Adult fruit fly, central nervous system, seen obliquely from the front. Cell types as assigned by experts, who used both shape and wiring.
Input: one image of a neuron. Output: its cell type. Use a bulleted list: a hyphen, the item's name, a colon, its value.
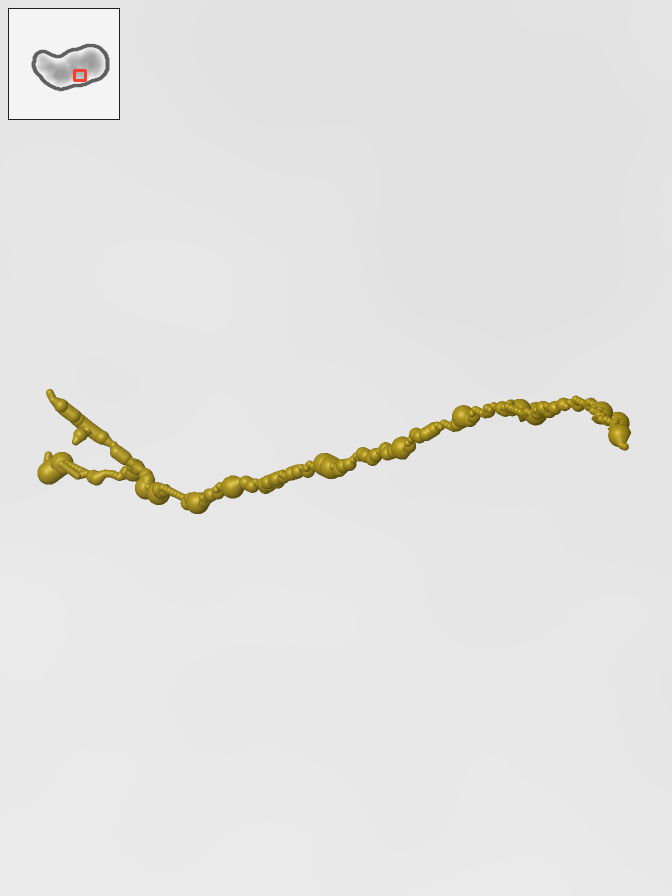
- cell type: JO-CM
